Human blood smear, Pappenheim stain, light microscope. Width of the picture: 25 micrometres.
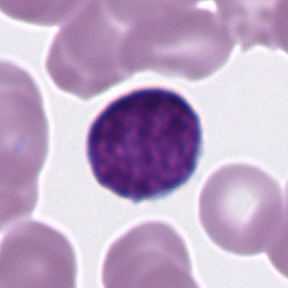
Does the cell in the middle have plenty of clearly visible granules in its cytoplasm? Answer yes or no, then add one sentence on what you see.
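No. No granules are visible in the cytoplasm.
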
